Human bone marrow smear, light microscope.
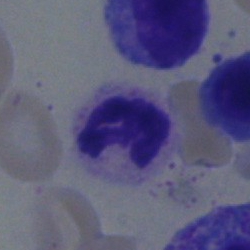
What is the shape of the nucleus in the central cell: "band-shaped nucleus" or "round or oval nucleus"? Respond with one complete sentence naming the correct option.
The cell carries a nucleus shaped as a curved band without separate lobes.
